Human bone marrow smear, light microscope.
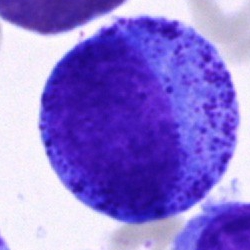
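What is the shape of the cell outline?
Round and smooth.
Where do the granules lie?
Dark purple granules are scattered through the cytoplasm, and some lie over the edge of the nucleus.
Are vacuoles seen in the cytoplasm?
No.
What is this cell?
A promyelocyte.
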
